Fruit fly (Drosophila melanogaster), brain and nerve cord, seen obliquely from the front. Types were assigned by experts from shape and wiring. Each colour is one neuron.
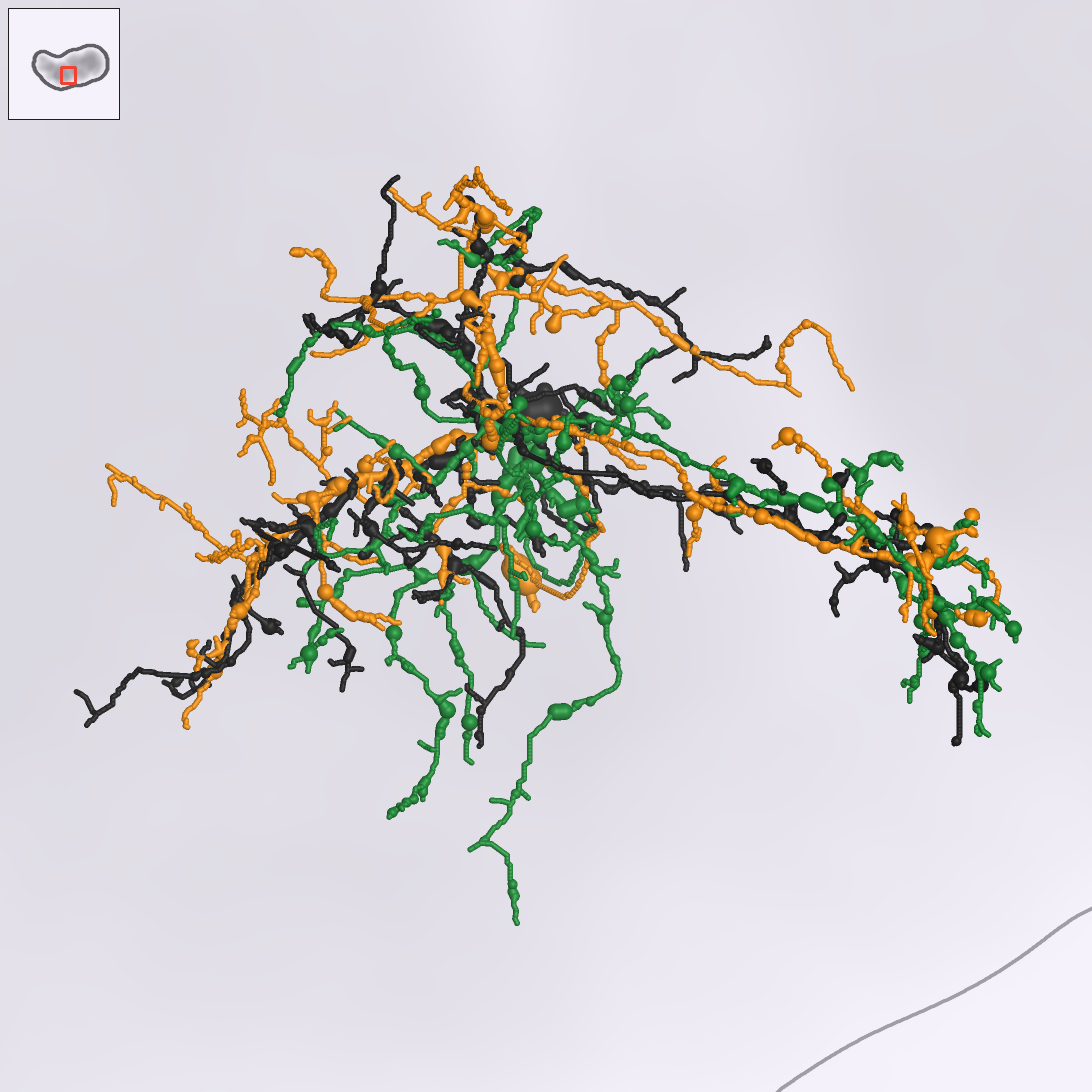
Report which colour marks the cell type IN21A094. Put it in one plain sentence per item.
The colour is orange.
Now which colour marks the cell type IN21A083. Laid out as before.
The colour is black.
